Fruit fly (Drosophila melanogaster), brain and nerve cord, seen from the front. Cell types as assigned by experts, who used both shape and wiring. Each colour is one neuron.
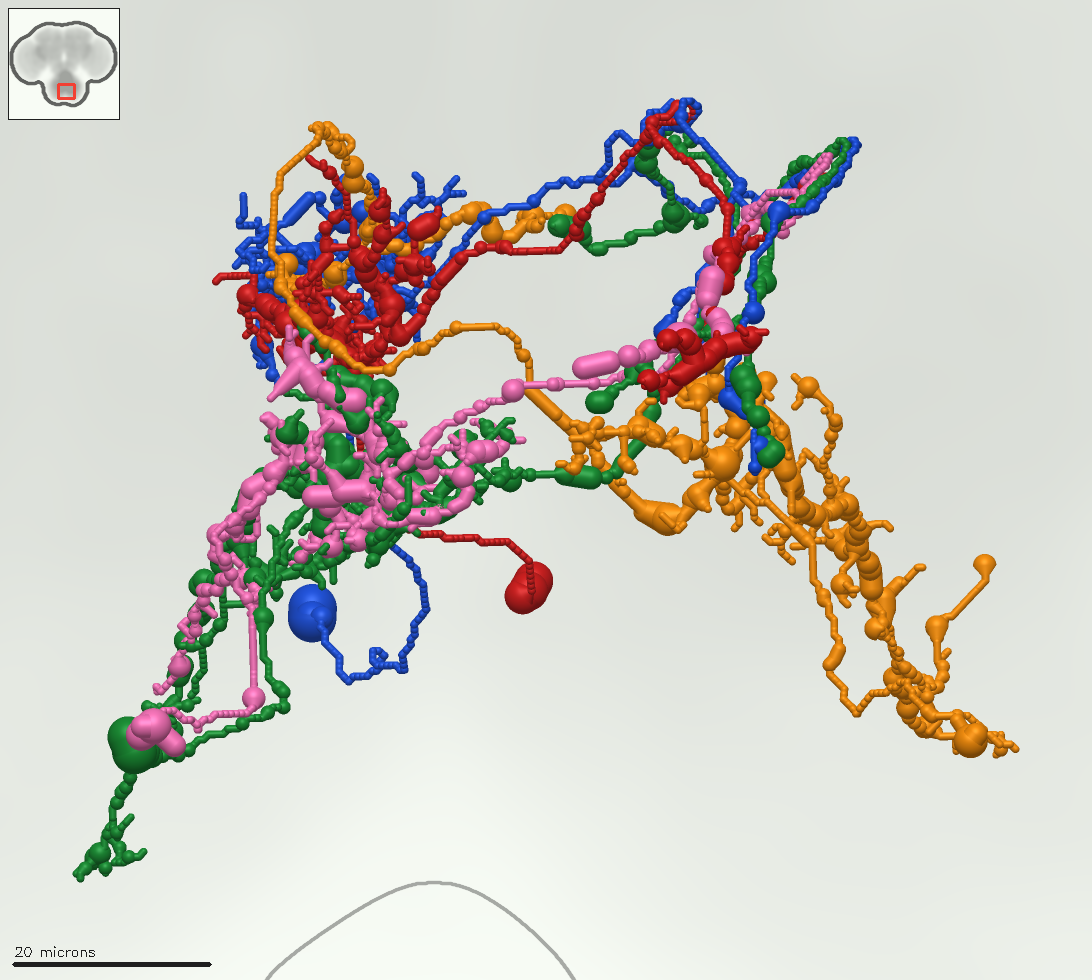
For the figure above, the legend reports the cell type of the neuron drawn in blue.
IN10B042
